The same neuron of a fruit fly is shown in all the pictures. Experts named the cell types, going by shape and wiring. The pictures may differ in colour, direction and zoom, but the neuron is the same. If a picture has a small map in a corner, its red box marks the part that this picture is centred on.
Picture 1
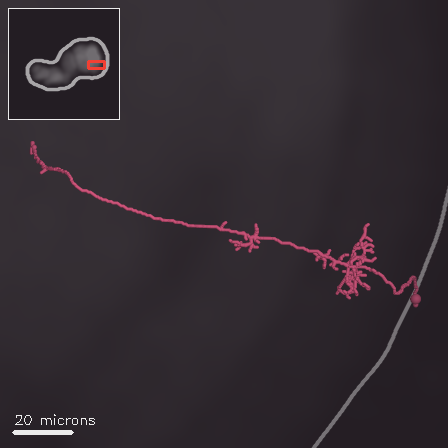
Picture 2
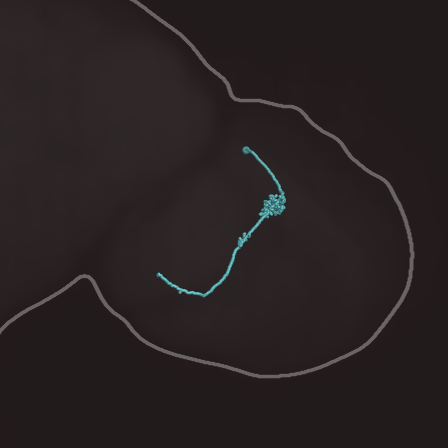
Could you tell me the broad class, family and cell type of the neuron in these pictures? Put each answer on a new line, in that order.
optic-lobe intrinsic neuron
Tm
Tm4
